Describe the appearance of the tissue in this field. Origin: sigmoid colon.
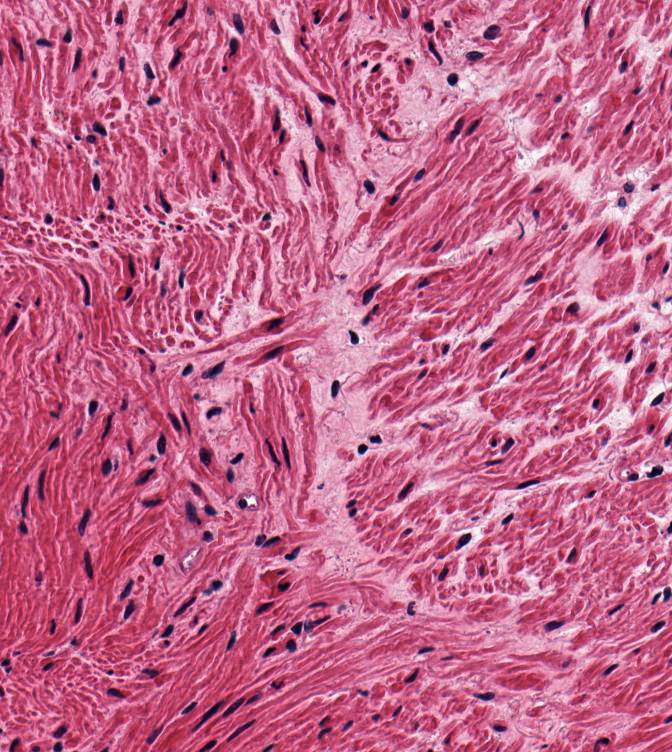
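The field consists of bundles of spindle-shaped cells that run in several different directions and meet one another. These cells have plentiful, strongly eosinophilic pink cytoplasm. Each cell holds one dark blue, elongated, cigar-shaped nucleus lying along its length. Down the centre, between the muscle bundles, runs a band of pale pink, loose, watery-looking stroma.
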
